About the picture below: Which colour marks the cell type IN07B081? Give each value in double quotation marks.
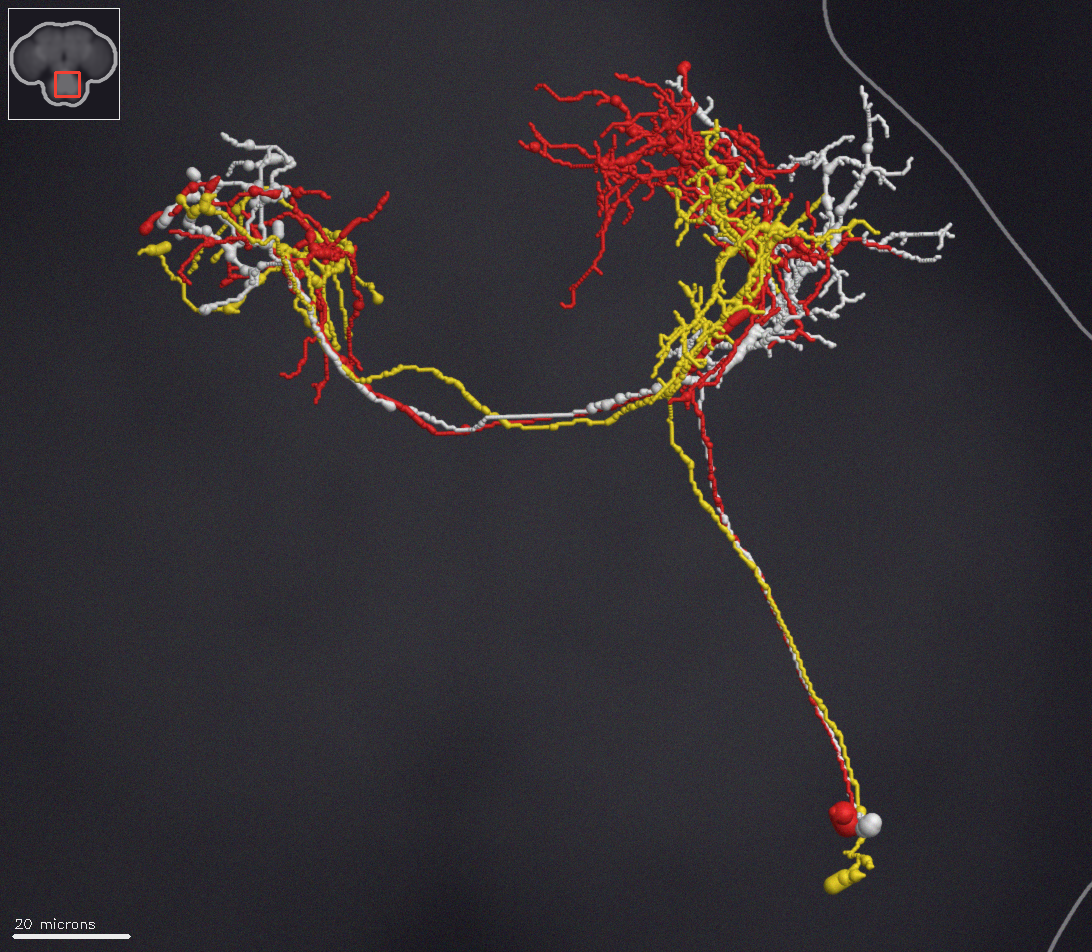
"white"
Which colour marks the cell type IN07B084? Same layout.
"red"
